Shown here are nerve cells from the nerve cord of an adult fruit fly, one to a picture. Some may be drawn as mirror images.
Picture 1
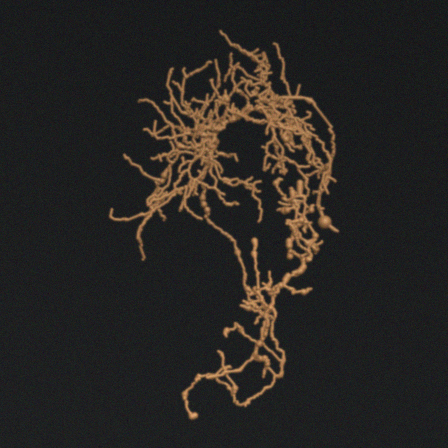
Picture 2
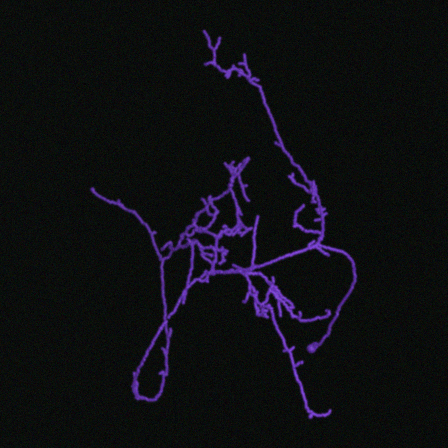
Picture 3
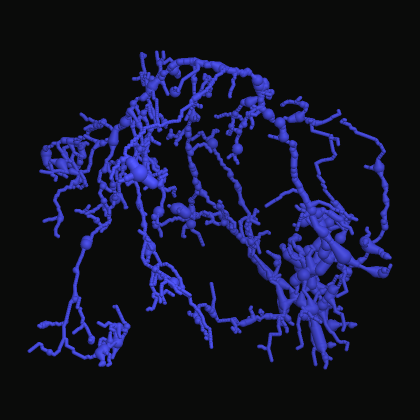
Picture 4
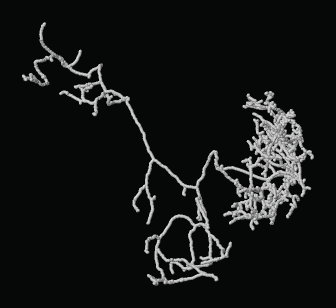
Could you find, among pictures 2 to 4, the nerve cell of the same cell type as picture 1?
3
